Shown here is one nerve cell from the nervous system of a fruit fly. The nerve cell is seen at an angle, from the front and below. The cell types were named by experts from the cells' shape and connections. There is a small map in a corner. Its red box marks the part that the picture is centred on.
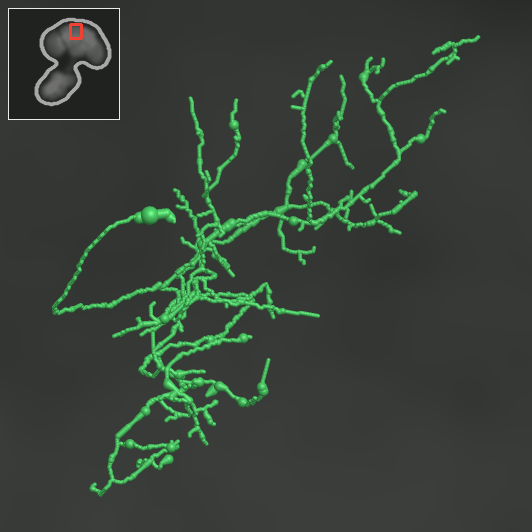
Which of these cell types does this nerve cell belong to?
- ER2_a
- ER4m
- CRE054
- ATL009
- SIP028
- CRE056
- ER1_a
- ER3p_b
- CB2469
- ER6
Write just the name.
CB2469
